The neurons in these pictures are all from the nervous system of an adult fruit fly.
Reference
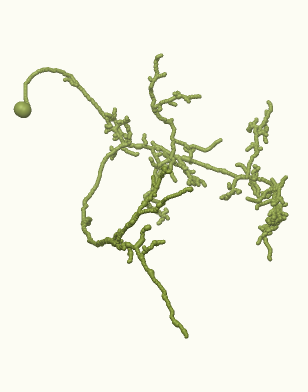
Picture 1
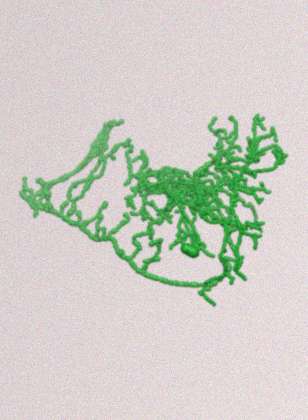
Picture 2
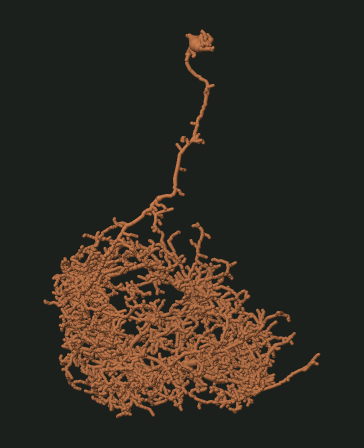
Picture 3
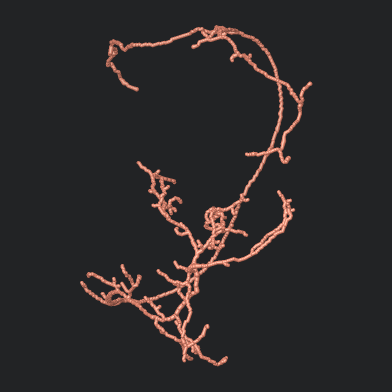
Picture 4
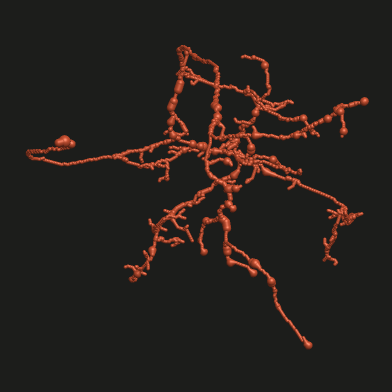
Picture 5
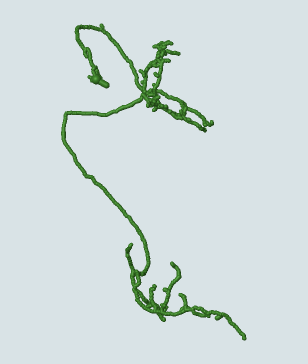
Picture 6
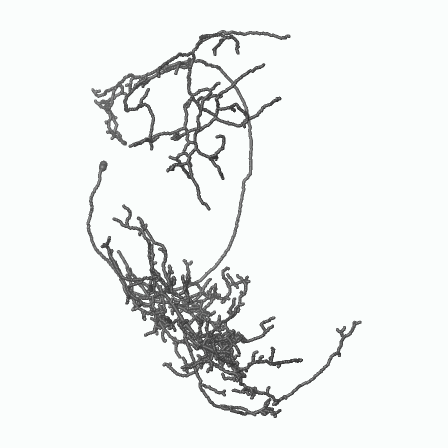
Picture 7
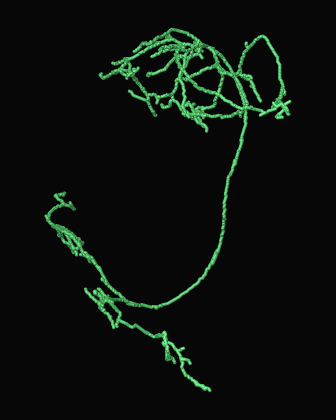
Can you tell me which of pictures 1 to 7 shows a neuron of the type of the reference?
Picture 4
